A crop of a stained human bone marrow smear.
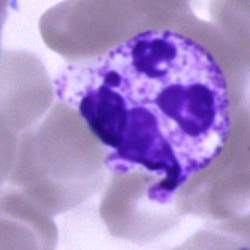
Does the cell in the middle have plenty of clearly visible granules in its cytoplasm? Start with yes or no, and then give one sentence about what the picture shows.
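Yes. Fine purple granules are scattered throughout the cytoplasm.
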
